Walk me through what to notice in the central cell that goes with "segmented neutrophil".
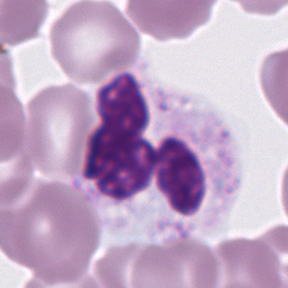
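Start with the chromatin: it is dark purple and clumped, with small paler patches.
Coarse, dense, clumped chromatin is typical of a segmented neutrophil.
So the chromatin here goes with the name. Fine lilac-pink granules are scattered throughout the cytoplasm.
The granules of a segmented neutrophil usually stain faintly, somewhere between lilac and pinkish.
These granules sit within that range. Beyond that, the cytoplasm is ample and very pale, almost colourless, and no nucleoli are visible in the nucleus.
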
